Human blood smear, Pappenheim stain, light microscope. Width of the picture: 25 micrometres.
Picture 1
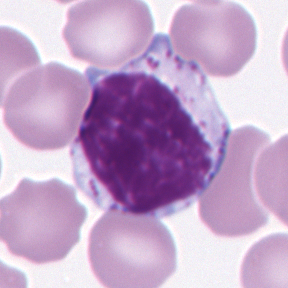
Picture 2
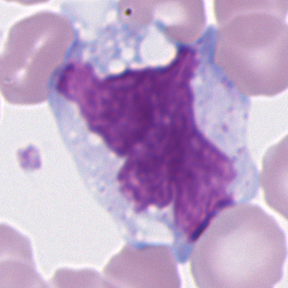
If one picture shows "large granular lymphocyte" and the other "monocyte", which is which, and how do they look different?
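Large granular lymphocyte in picture 1; monocyte in picture 2. Nucleus, picture 1: rounded oval, about 13 by 10 micrometres, no lobes or deep indentation; chromatin dense, dark purple, coarsely clumped; no nucleoli. Nucleus, picture 2: large, irregular and folded, running from upper left to lower right.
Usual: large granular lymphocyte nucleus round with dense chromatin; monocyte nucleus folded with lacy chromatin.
Cytoplasm, picture 1: pale, nearly colourless, faint blue-grey tint, no distinct vacuoles. Cytoplasm, picture 2: abundant, pale grey-blue, fine small purplish dots scattered through it.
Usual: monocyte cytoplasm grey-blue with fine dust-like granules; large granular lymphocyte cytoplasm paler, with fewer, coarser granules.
Outline: angular in picture 1; irregular and angular in picture 2. Picture 2: small separate platelet just left of the cell.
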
